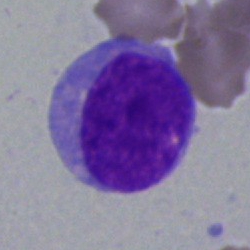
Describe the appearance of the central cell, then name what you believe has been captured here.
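The cell has a smooth outline, round to slightly oval. Its nucleus lies off-centre toward the right, leaving a crescent of cytoplasm that is widest on the left. No granules are visible in the cytoplasm. This cell is a blast.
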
